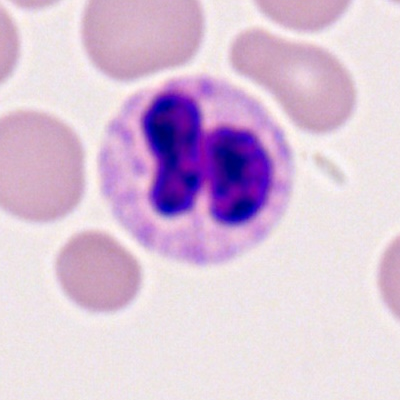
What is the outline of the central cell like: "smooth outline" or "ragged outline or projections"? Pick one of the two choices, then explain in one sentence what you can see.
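Smooth outline. The cell has a round, smooth outline.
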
